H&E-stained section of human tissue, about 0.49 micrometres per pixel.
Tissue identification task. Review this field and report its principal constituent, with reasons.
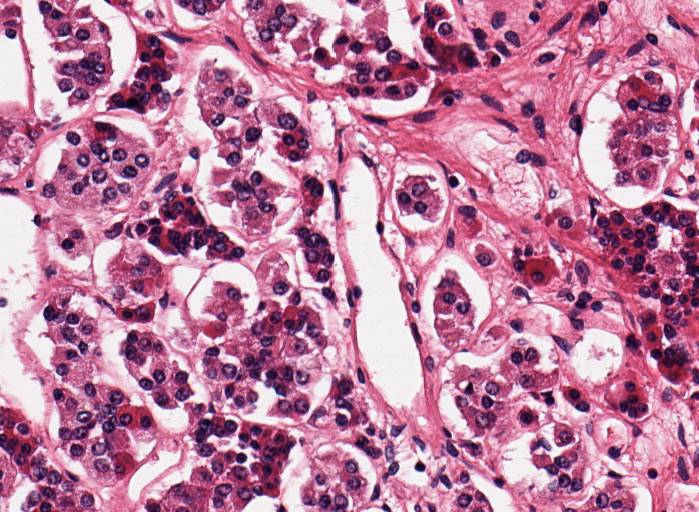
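The tissue is the pars distalis of the pituitary. Throughout, cells lie in small rounded nests and cords divided by thin pink connective tissue strands.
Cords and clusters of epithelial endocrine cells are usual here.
Cells with intensely red cytoplasm mix with paler pink-grey cells in the same nests.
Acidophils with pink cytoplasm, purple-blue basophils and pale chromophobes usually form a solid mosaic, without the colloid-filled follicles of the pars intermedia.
Nuclei are round, dark-staining and fairly uniform. An elongated empty channel lined by flattened cells runs vertically through the centre.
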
